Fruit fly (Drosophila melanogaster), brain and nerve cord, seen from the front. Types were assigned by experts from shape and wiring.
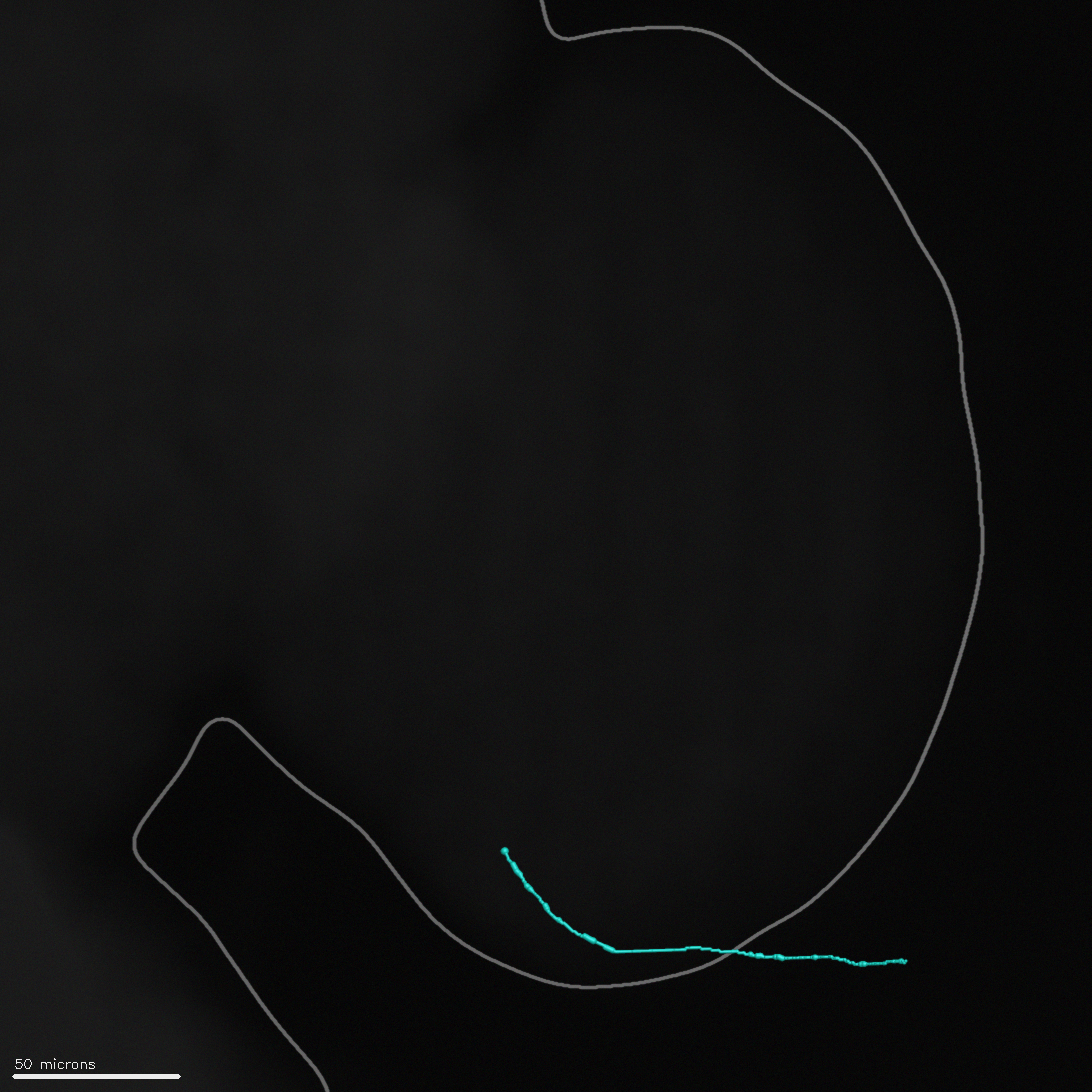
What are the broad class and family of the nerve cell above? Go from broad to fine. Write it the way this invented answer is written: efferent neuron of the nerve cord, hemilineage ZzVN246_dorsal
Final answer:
photoreceptor or other optic-lobe sensory neuron, class visual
